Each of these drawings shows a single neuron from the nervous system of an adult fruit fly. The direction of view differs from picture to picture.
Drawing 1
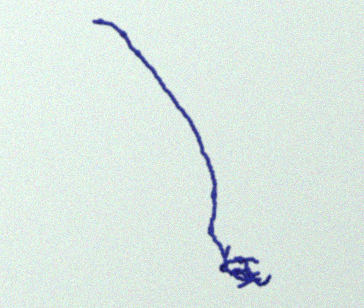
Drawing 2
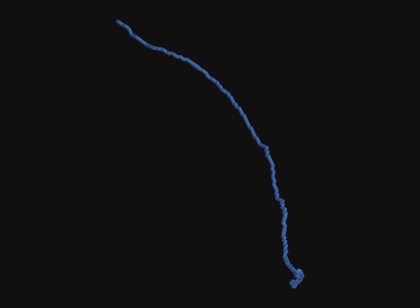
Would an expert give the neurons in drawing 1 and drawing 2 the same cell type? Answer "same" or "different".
same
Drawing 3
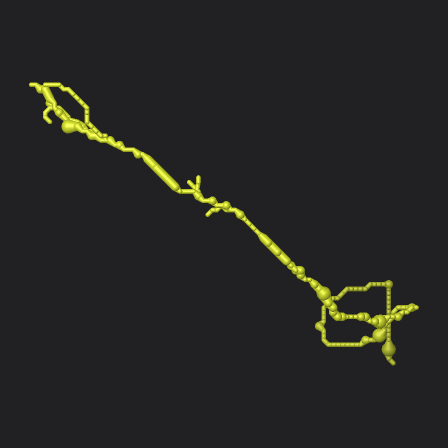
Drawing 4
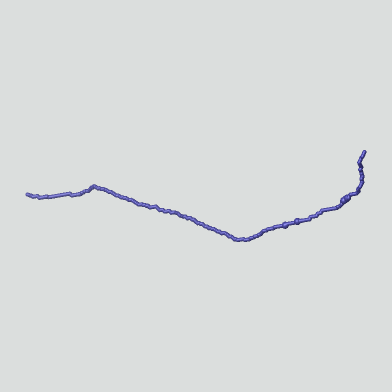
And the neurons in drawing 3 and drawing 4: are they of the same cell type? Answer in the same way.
different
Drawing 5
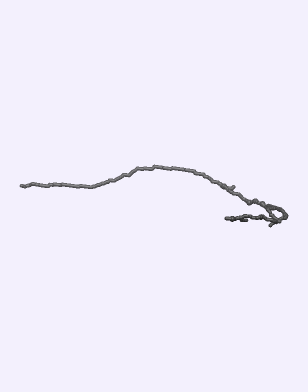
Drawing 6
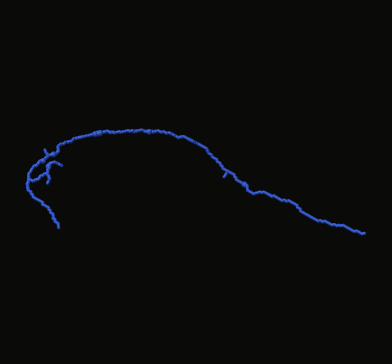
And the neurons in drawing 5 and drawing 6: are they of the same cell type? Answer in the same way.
same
